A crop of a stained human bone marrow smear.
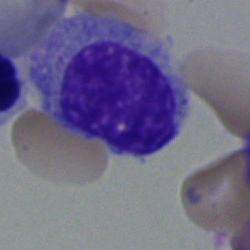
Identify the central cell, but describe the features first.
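Nucleus positioned toward the lower right, leaving a wider rim of cytoplasm at the upper left. Cytoplasm finely speckled, without large coarse granules; outline irregular, with a ragged, frayed cytoplasmic edge. The image is slightly out of focus, softening fine detail. Cell type: myelocyte.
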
